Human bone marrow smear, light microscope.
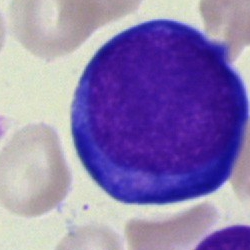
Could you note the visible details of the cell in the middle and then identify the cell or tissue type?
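Checking the cytoplasm first: it is deep blue, with no visible granules and no vacuoles. Next, in the nucleus, the chromatin is fine and evenly stippled. The name for this cell is proerythroblast.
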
